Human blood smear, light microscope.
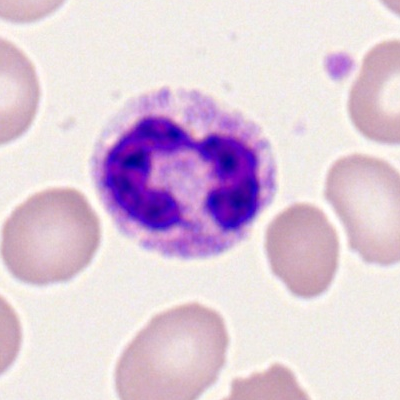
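Segmented neutrophil, the central cell of a stained blood smear. First, the outline is roughly round; second, the chromatin is dark purple and coarsely clumped; third, no nucleoli show in the nucleus; and last, the cytoplasm holds fine, small violet granules.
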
